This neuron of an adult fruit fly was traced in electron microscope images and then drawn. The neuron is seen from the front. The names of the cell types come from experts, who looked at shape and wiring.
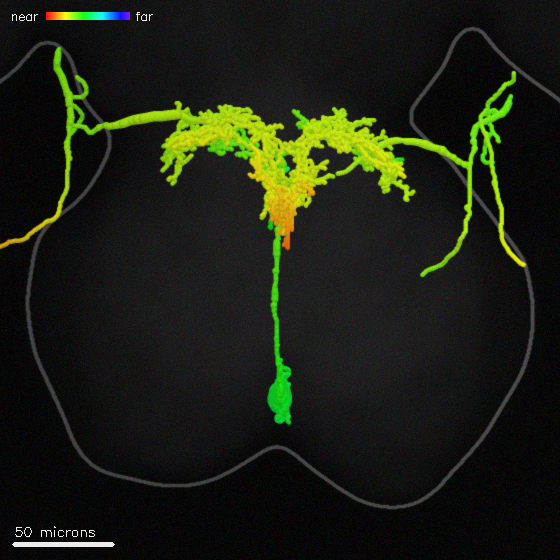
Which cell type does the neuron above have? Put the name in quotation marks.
"EN00B001"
